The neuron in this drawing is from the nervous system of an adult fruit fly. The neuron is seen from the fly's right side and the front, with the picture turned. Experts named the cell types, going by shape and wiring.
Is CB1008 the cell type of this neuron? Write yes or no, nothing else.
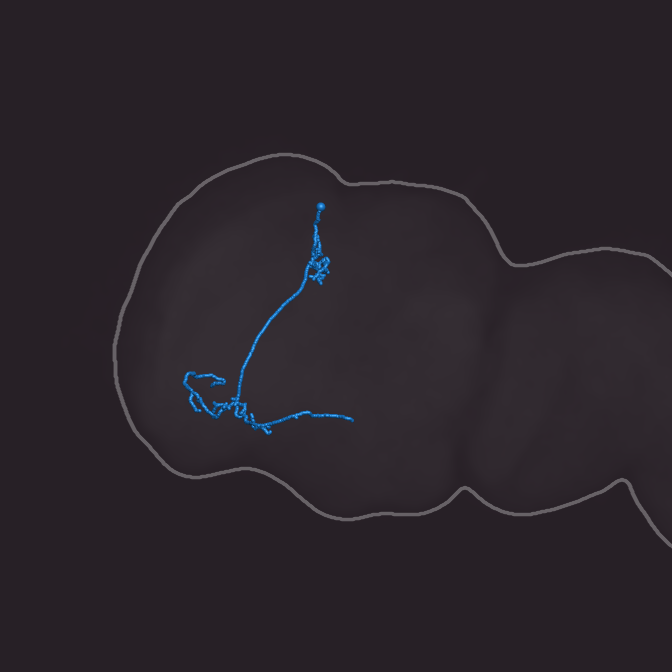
no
